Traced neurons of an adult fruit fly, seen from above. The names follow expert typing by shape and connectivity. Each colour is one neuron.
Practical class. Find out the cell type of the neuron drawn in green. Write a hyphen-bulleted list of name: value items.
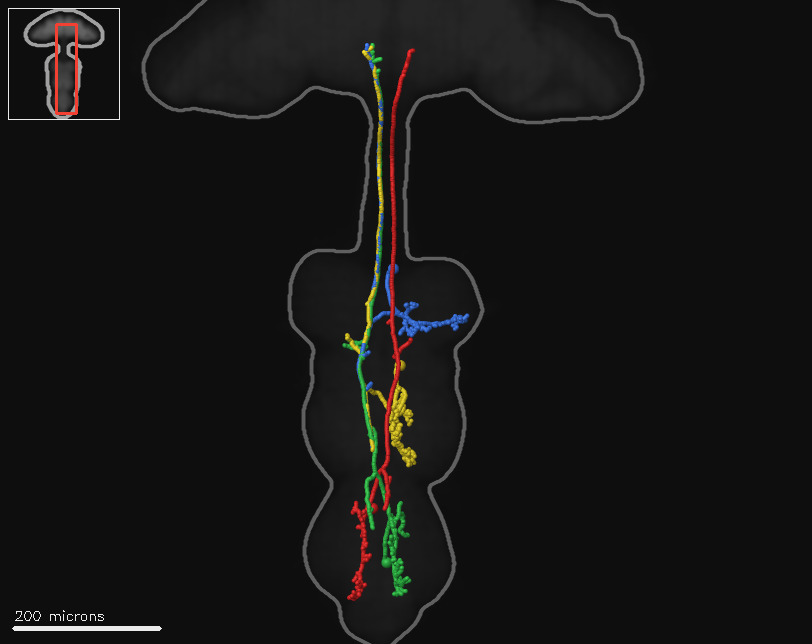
- cell type: AN10B046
